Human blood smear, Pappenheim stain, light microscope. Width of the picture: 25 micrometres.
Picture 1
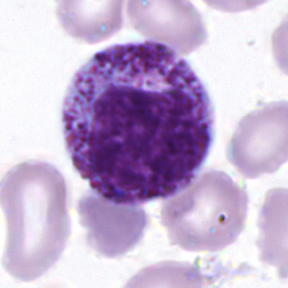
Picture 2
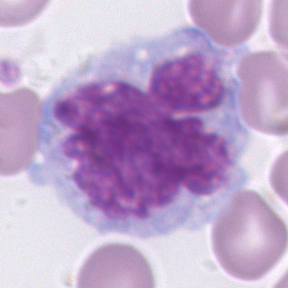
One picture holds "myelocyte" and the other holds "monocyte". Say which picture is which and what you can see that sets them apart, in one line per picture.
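The cell in picture 1 is a myelocyte. Coarse dark reddish-purple granules crowd the cytoplasm.
The cell in picture 2 is a monocyte. The cytoplasm shows no distinct granules.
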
